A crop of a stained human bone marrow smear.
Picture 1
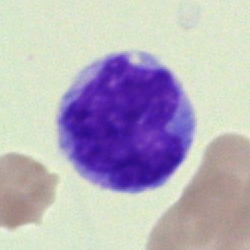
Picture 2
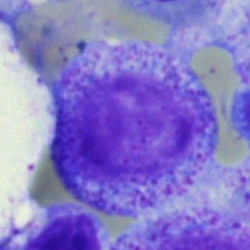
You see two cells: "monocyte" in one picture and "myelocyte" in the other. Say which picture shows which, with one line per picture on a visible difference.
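Picture 1 is a monocyte. No granules are seen in the cytoplasm.
Picture 2 is a myelocyte. Numerous reddish-purple granules are scattered through the cytoplasm and over the nucleus.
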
